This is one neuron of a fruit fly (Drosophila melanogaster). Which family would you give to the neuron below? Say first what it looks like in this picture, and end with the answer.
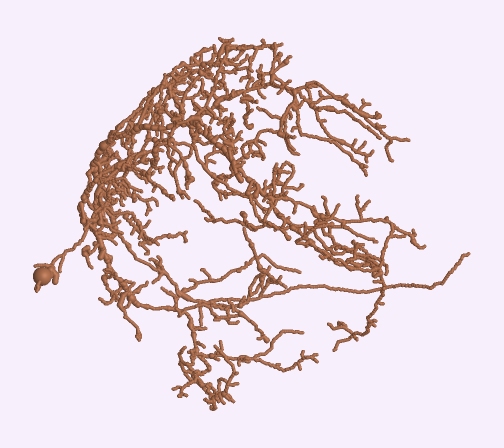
The cell body can be seen on the left of the picture. The picture shows more than a hundred branch ends. Its broad class is central-brain intrinsic neuron. Its family is hemilineage VLPa1_lateral.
